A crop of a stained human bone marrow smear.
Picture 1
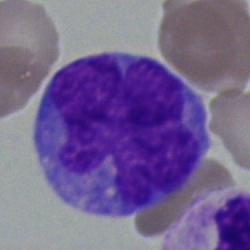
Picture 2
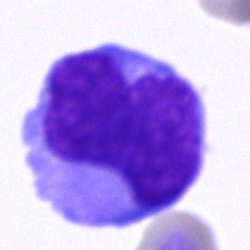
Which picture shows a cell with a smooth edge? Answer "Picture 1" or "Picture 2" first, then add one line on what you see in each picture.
Picture 1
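Picture 1: The cell surface is smooth with no projections.
Picture 2: The left edge of the cell is bumpy with small blebs.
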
